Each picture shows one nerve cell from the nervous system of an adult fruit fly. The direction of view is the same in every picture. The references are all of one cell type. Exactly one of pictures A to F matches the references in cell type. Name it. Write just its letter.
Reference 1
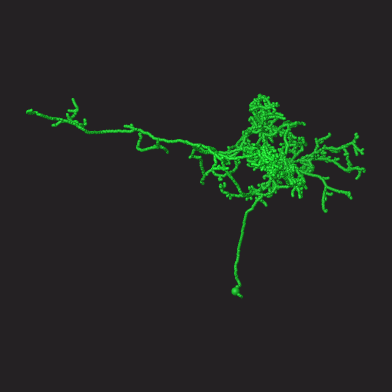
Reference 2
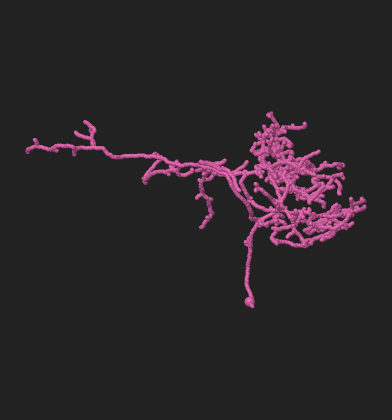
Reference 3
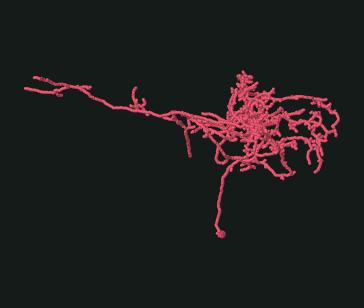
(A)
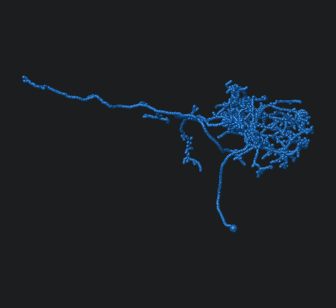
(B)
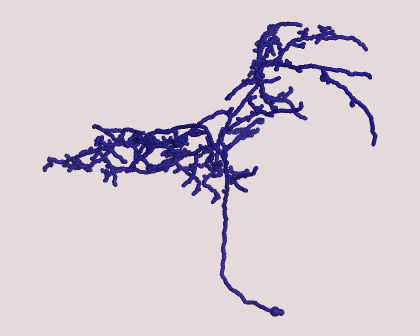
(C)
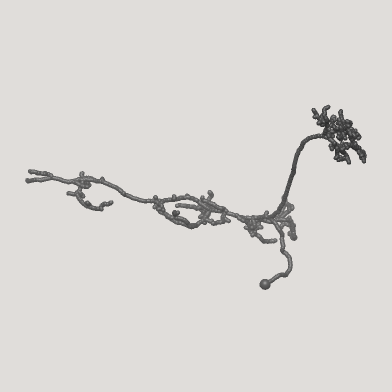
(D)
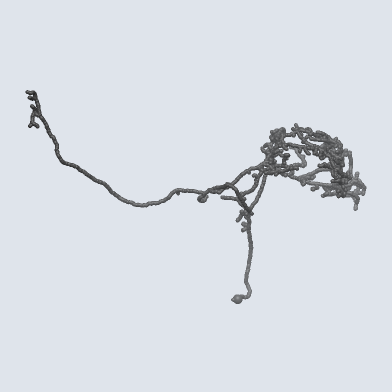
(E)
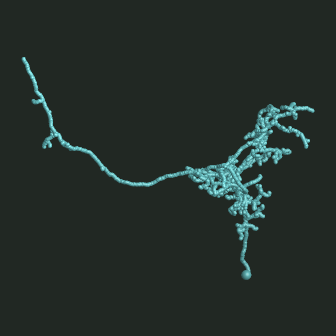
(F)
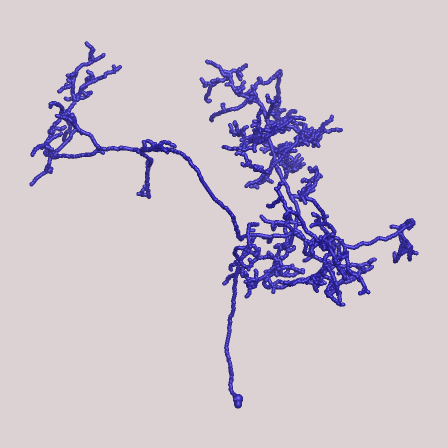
A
